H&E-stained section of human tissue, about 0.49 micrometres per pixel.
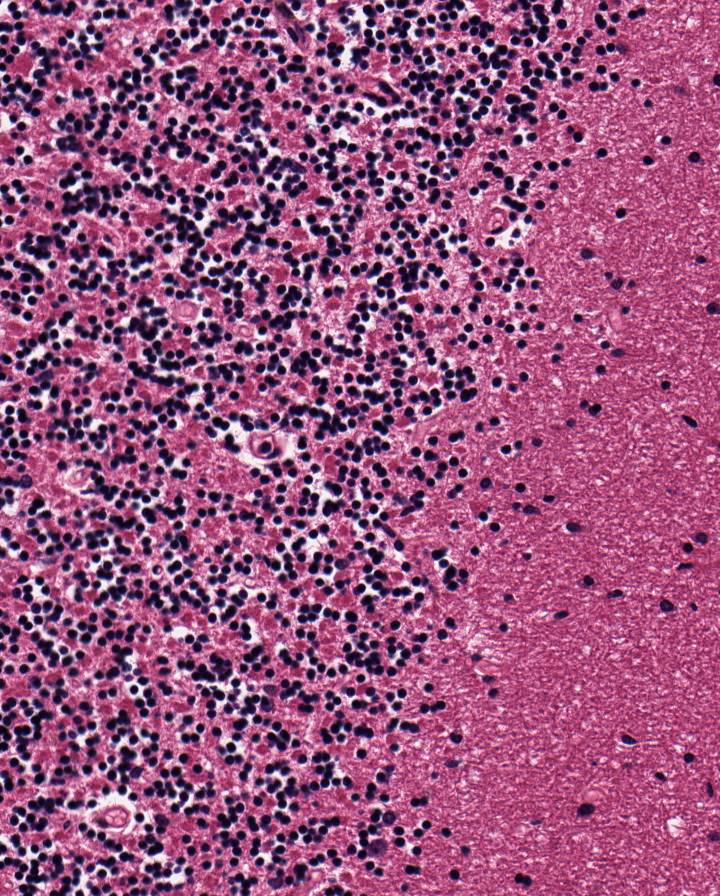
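Cerebellum: a densely cellular zone on the left meets a pale, sparsely cellular zone on the right along an irregular, wavy border running top to bottom. The left zone is packed with small, round, dark nuclei showing hardly any cytoplasm, among small nucleus-free pink islands.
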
